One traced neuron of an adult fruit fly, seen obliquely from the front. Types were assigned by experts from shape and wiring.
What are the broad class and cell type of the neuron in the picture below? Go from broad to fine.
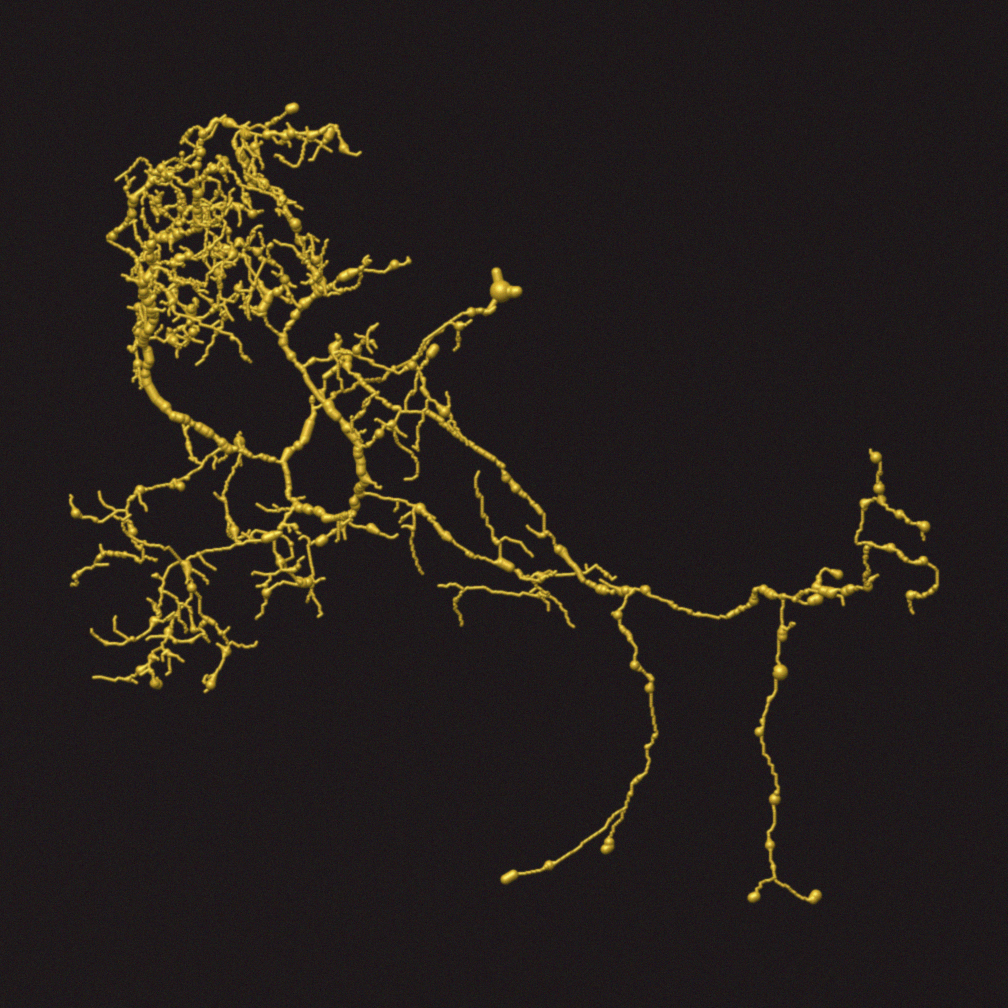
central-brain intrinsic neuron; AVLP715m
